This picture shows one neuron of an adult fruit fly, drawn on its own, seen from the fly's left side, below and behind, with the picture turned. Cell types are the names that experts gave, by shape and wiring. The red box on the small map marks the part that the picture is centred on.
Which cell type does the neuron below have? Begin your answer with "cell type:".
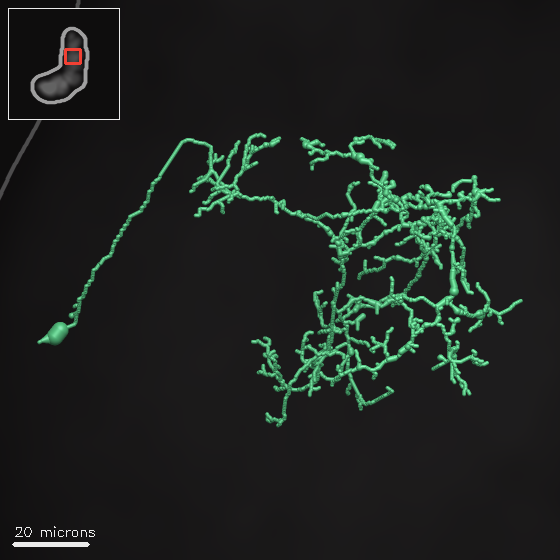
cell type: IN19A059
